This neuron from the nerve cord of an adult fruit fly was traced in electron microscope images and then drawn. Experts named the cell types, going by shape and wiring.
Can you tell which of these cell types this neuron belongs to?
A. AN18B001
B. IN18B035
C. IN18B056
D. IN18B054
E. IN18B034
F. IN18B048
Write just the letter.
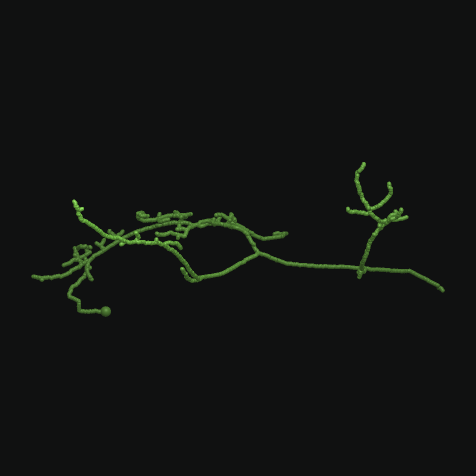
D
